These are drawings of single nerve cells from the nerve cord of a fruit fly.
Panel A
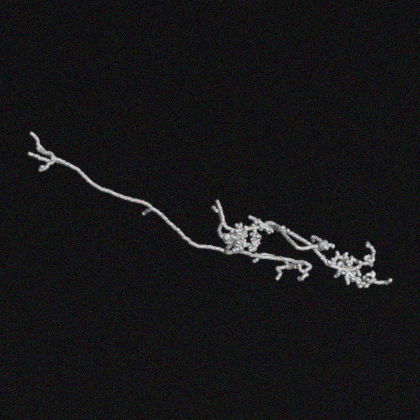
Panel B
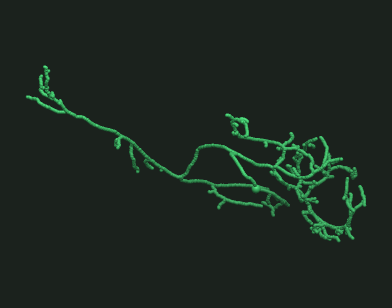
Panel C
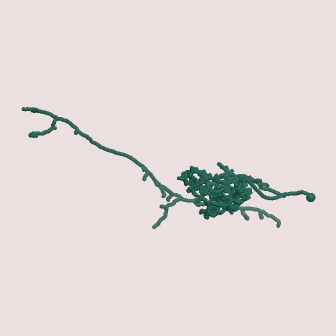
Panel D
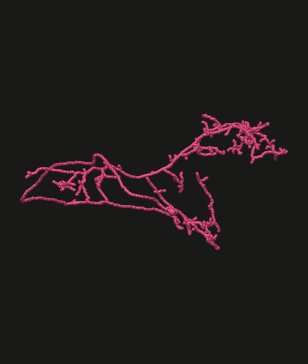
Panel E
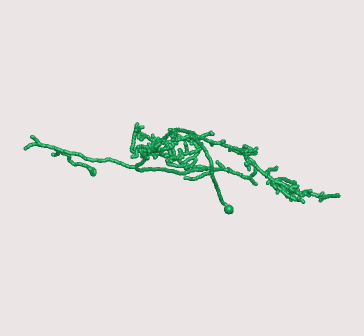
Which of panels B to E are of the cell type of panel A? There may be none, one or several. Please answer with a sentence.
Panel C and panel E are of the same cell type.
